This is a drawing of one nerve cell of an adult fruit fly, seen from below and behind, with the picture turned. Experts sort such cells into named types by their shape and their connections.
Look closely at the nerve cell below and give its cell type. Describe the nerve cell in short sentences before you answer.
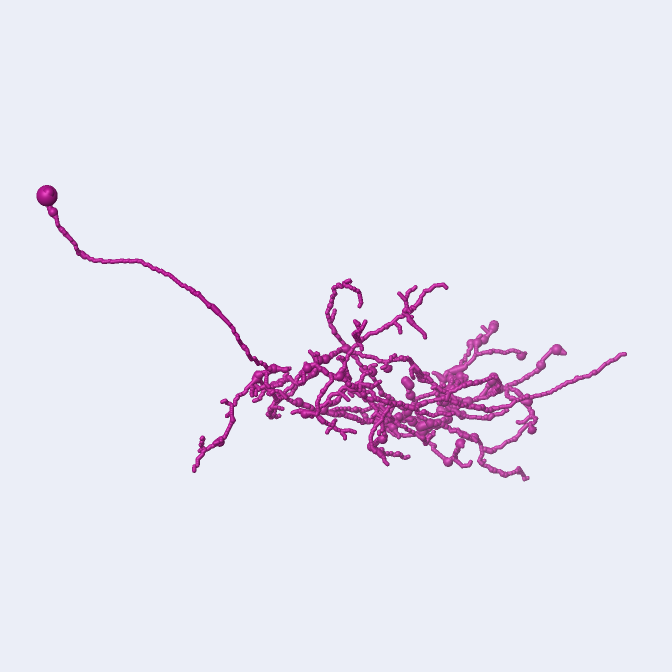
Its cell body lies at the upper left of the picture. Dozens of branch ends can be seen. Its broad class is central-brain intrinsic neuron. The cell type is SLP186.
